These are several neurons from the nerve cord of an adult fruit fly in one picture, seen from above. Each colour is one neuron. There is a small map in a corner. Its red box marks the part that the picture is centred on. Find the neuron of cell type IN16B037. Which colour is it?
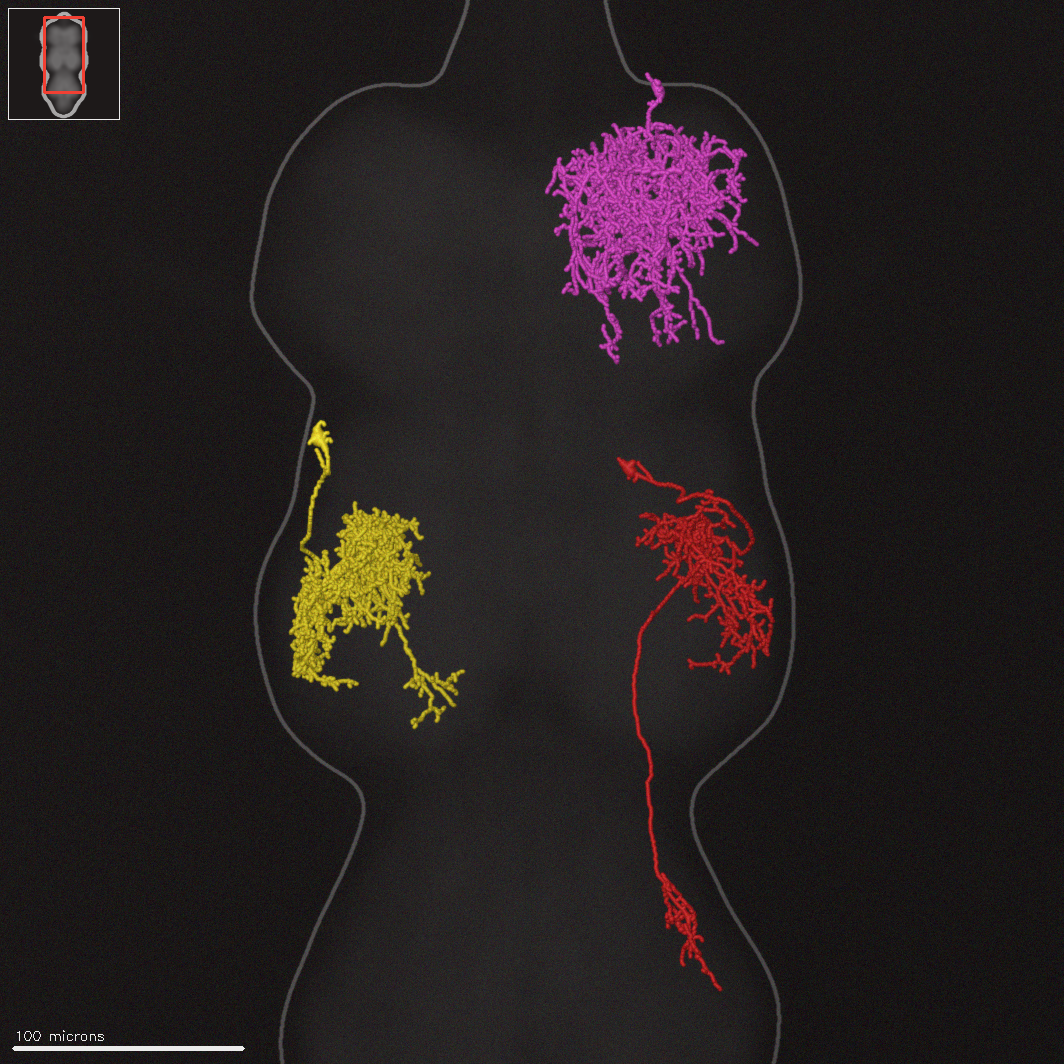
red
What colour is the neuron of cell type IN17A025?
yellow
